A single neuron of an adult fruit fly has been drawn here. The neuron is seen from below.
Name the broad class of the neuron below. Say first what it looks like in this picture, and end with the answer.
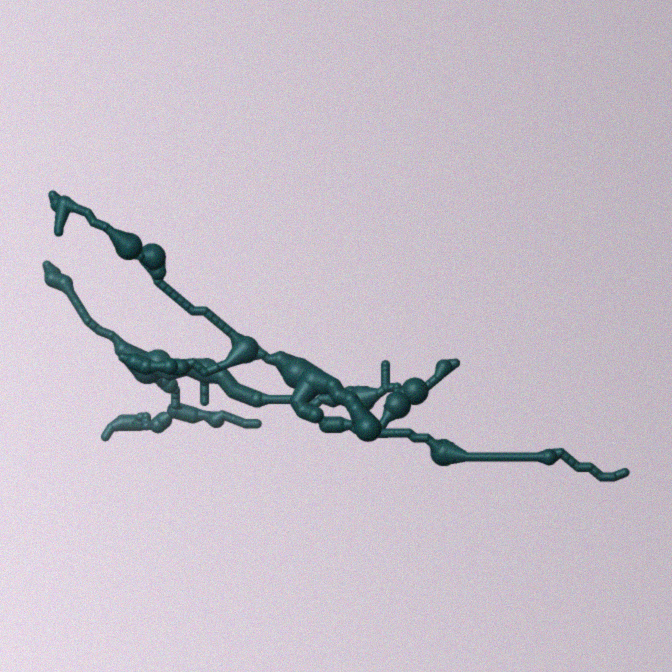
The drawing shows no cell body. It has a dozen or fewer branch ends. This is a sensory neuron entering the nerve cord.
